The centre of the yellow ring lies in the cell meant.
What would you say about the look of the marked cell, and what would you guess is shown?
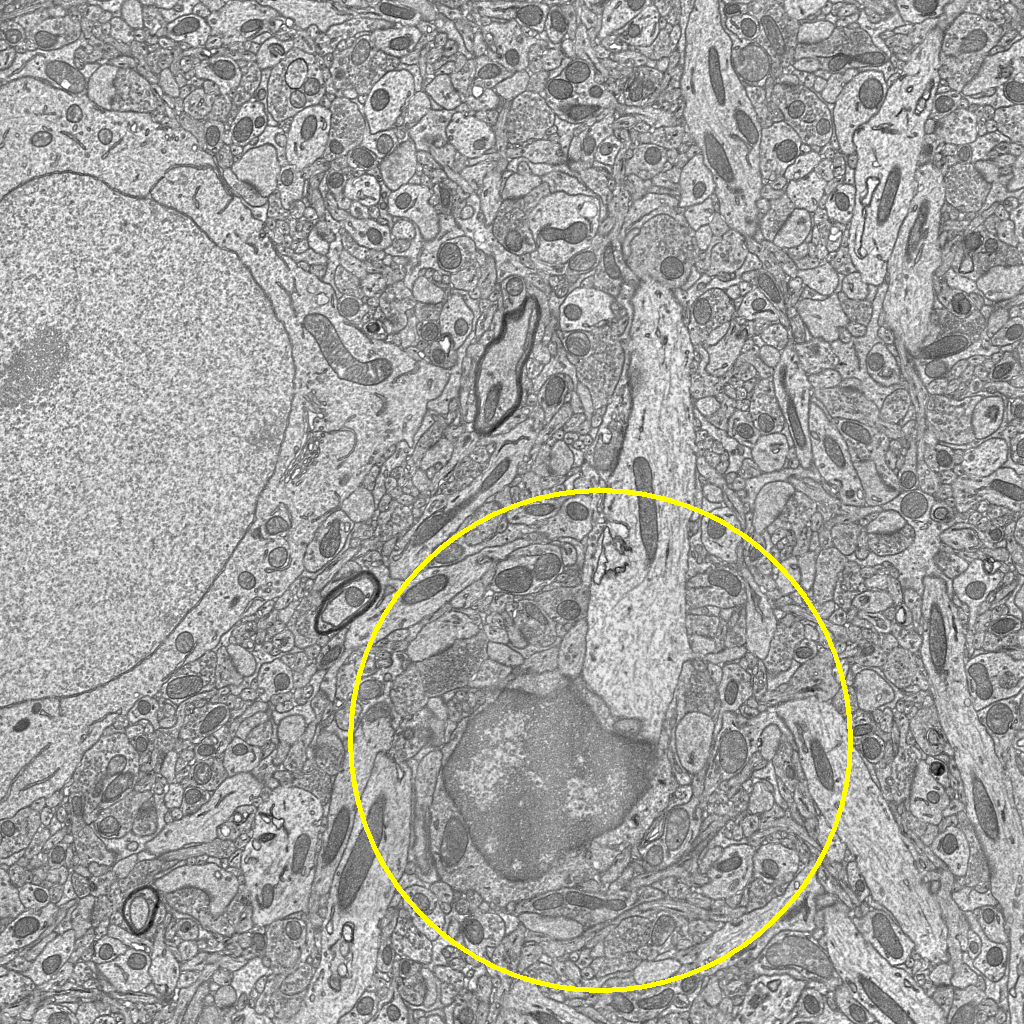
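Step one, outline: the nucleus, shown whole, is irregular and angular. Step two, density: it is much darker than the surrounding neuropil. Step three, interior: a few paler mottled patches lie toward its middle, and no distinct nucleolus shows. Result: an oligodendrocyte.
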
